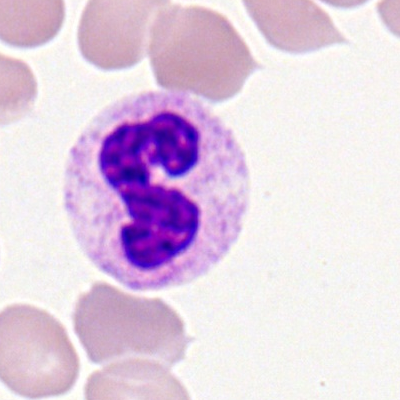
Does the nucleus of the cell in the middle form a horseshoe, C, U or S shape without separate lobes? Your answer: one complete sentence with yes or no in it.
Yes, this cell's nucleus is a curved band and is not split into lobes.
